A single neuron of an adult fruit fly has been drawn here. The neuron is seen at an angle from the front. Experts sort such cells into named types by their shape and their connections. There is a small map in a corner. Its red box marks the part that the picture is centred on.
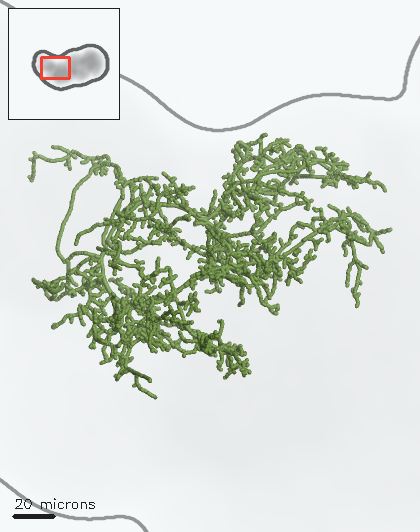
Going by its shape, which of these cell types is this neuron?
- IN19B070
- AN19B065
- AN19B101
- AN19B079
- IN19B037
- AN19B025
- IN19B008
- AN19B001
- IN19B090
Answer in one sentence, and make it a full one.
This neuron is included in the cell type IN19B008.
